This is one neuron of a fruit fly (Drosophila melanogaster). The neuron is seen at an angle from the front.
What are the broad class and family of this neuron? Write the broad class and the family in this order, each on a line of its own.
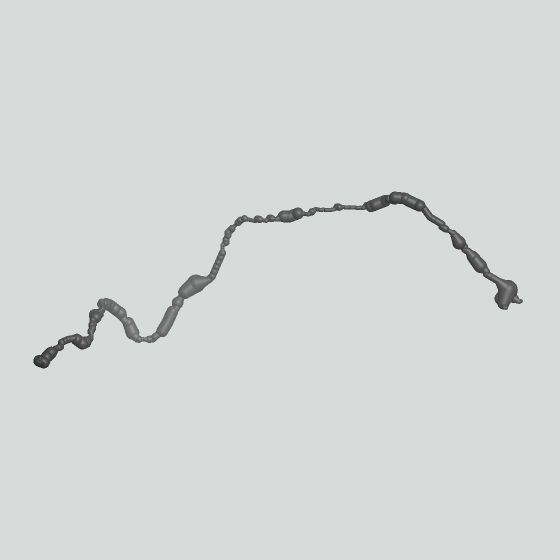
photoreceptor or other optic-lobe sensory neuron
class visual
